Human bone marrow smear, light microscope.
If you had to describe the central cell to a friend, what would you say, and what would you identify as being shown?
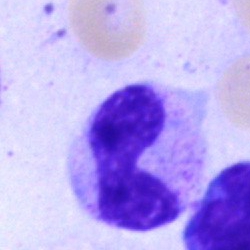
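Nucleus kidney-shaped, deep notch opening to the right. Chromatin dark purple, condensed, some clumping. Moderate amount of pale lilac-blue cytoplasm around the nucleus and filling the notch. Fine pinkish-purple granules scattered through the cytoplasm. Band neutrophil.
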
